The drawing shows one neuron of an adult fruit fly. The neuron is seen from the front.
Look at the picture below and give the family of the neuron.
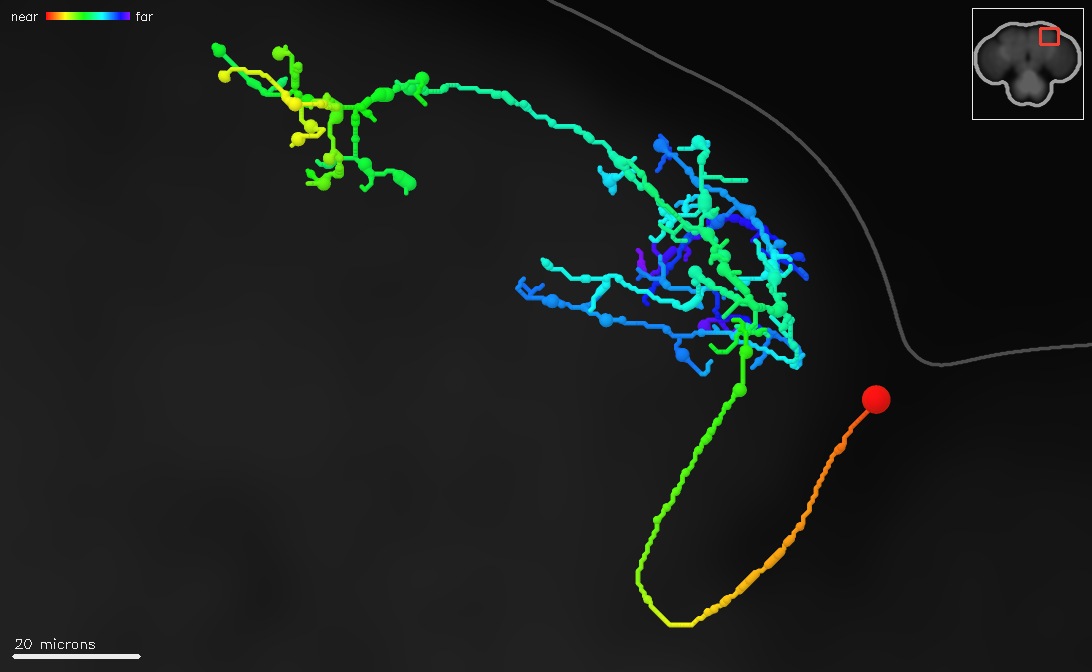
hemilineage VPNl&d1_dorsal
